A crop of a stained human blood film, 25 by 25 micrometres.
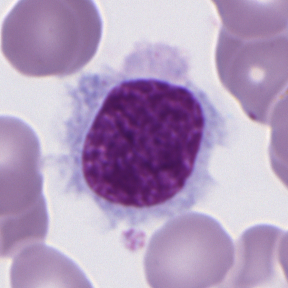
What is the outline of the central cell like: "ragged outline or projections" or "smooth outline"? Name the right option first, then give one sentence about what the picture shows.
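Ragged outline or projections. The cell border is ragged, with fine hair-like projections around the cytoplasm.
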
